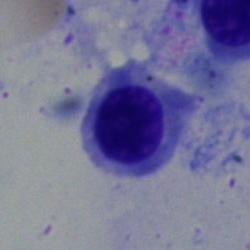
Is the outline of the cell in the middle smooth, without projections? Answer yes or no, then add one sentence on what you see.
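No. The cell outline is irregular, with an angular corner jutting toward the upper right.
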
